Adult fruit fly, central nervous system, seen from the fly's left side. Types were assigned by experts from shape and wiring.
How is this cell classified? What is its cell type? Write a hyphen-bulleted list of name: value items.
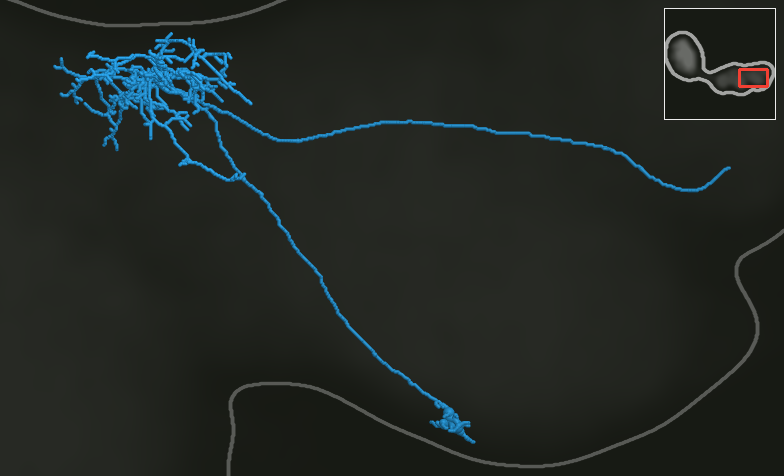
- cell type: hi1 MN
